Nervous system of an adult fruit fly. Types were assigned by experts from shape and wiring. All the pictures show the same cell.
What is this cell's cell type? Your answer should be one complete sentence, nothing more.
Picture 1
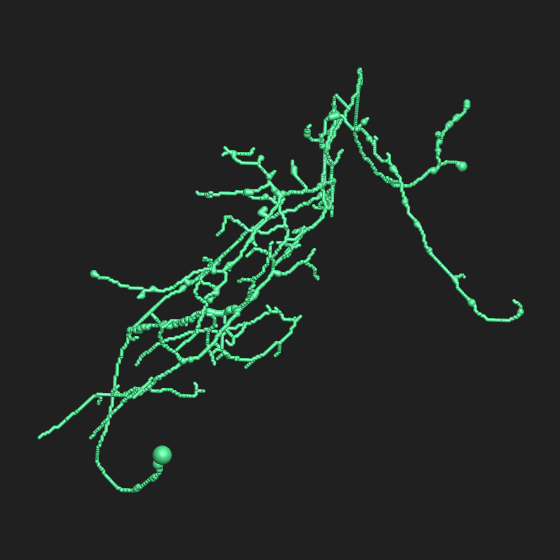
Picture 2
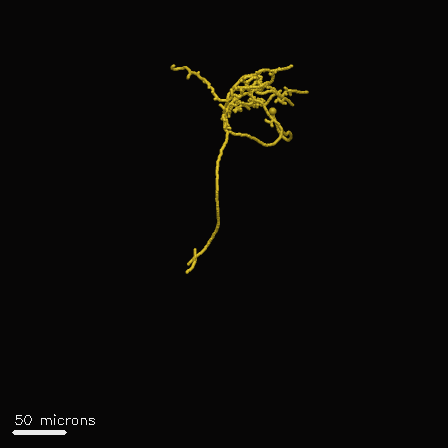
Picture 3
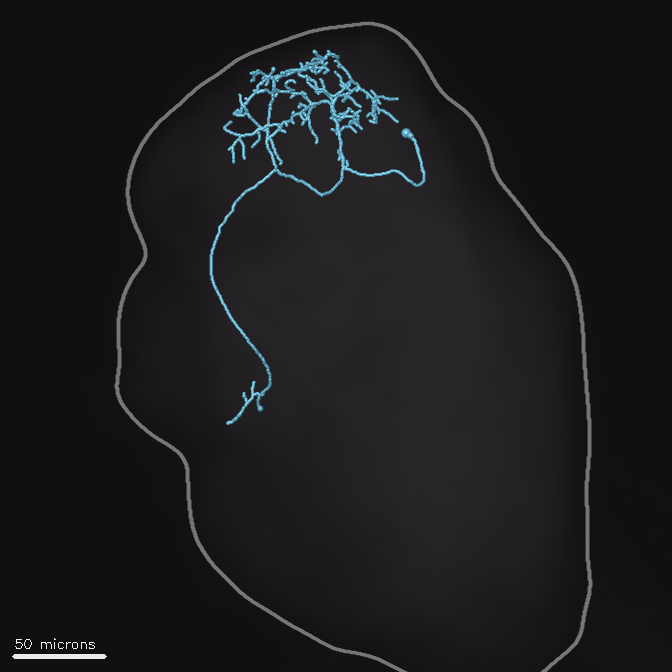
This neuron is assigned to the cell type SMP700m.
